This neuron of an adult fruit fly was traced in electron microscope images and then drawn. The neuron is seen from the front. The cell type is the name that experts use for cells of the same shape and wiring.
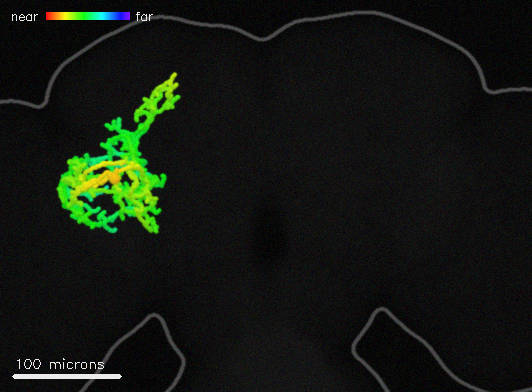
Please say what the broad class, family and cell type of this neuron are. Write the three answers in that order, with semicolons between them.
central-brain intrinsic neuron; hemilineage VLPa1_lateral; AVLP300_a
